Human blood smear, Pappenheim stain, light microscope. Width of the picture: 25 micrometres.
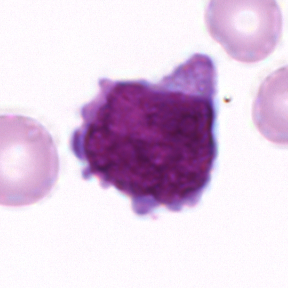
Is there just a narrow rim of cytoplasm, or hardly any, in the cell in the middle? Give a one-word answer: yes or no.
Yes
